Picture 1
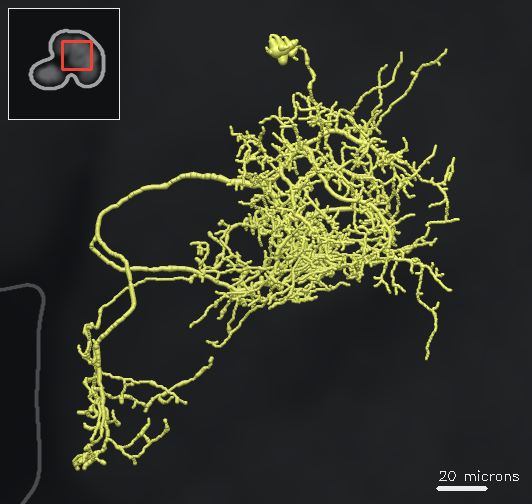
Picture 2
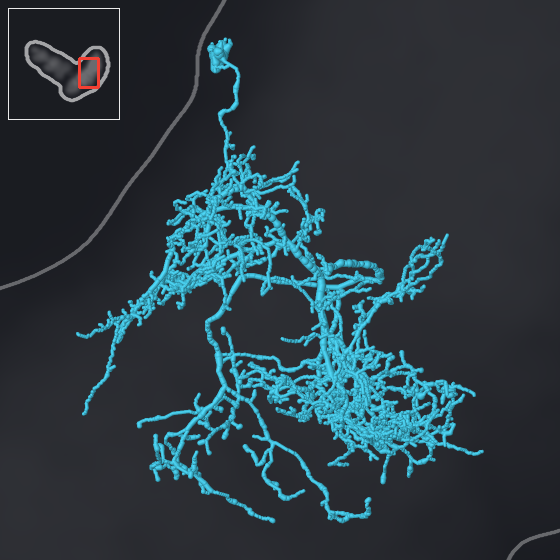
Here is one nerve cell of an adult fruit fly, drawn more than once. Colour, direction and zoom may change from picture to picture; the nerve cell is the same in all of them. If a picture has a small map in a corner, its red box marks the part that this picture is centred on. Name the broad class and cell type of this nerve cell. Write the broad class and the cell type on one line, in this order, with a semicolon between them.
central-brain intrinsic neuron; VES064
